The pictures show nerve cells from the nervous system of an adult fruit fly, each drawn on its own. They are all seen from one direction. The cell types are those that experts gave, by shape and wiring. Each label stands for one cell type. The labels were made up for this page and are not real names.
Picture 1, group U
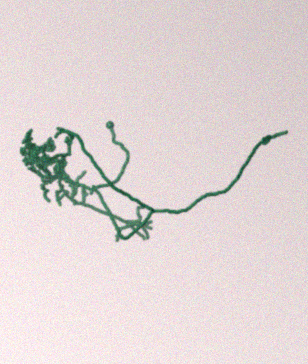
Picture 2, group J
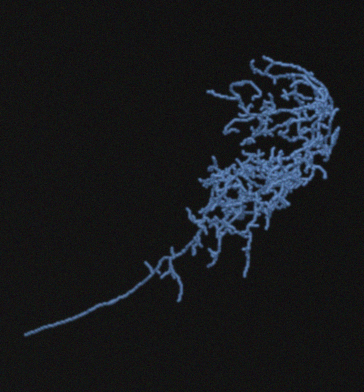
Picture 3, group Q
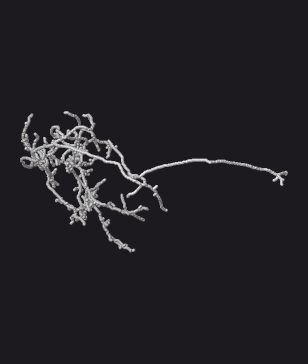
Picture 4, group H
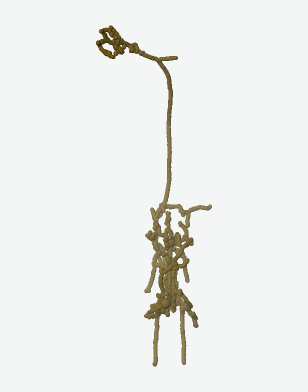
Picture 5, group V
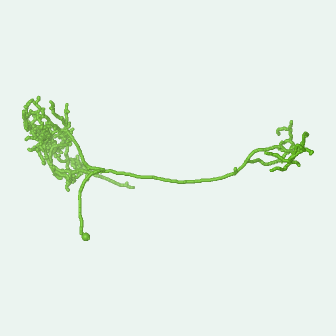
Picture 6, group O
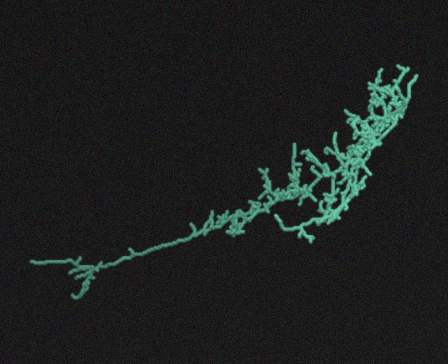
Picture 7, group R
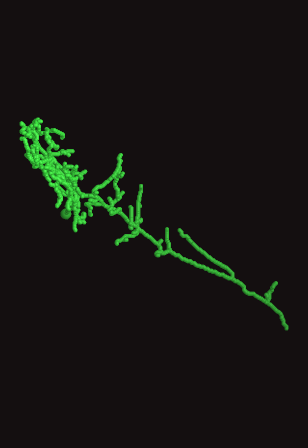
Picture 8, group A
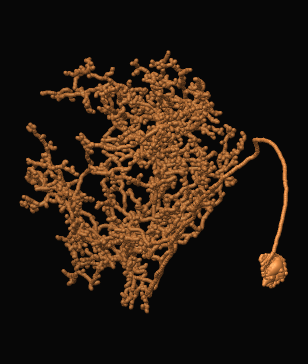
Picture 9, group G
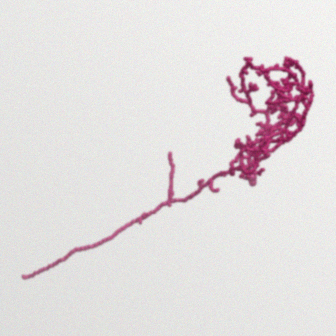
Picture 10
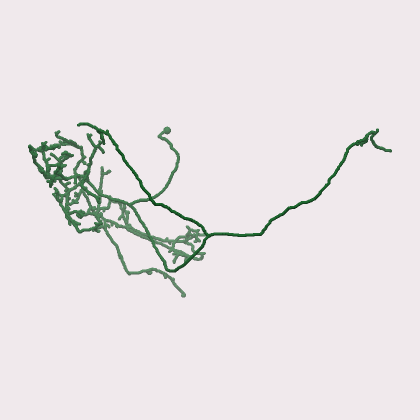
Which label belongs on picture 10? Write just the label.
group U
